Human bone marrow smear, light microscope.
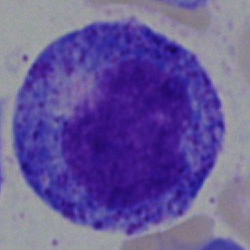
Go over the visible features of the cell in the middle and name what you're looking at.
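First, the outline: round. Second, the cytoplasm: its rim is wider on the left side of the nucleus than on the right, and a paler patch of it lies at the upper left of the nucleus. Third, the granules: many dark purple ones are scattered throughout the cytoplasm. Last, the name: promyelocyte.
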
